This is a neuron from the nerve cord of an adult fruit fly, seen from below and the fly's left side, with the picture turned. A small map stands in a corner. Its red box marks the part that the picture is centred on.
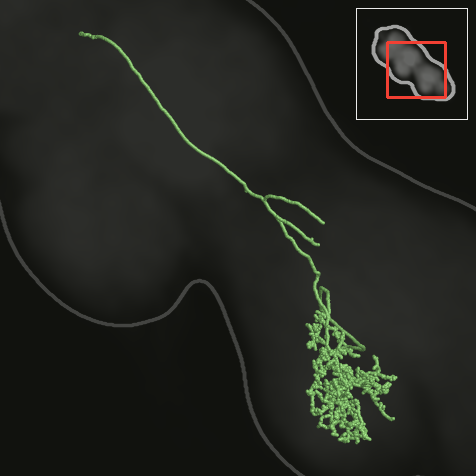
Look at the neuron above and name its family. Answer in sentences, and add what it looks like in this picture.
The family is hemilineage 23B. This is a nerve-cord intrinsic neuron. In this view it is taller than it is wide.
